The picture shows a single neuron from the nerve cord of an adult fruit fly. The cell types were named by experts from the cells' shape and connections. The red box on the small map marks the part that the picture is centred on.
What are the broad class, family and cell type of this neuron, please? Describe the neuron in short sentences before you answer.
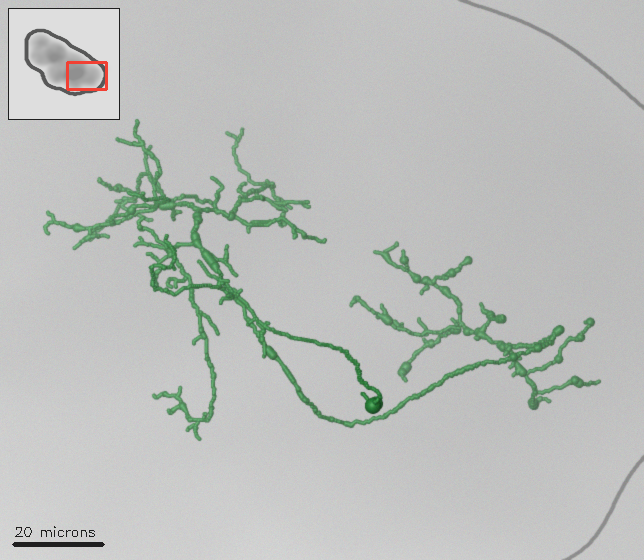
From left to right in the picture it spans about 130 microns. Dozens of branch ends can be seen. It is a nerve-cord intrinsic neuron. The family is hemilineage 01A. Its cell type is IN01A078.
